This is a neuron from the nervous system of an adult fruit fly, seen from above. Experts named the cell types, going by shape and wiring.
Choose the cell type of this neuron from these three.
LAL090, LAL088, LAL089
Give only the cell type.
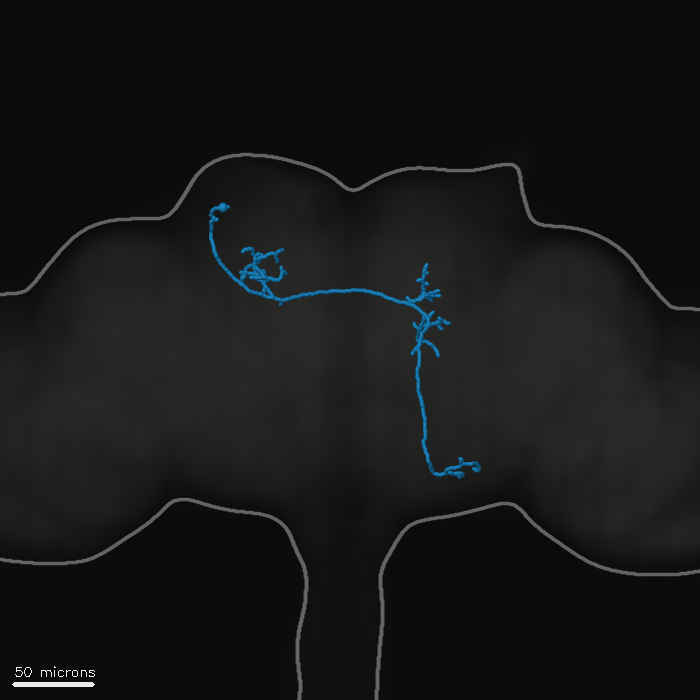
LAL090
